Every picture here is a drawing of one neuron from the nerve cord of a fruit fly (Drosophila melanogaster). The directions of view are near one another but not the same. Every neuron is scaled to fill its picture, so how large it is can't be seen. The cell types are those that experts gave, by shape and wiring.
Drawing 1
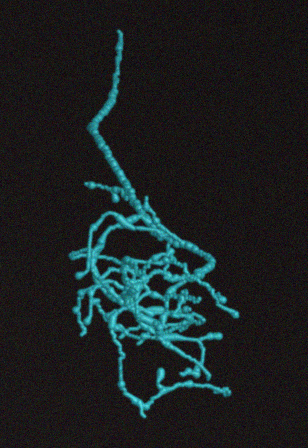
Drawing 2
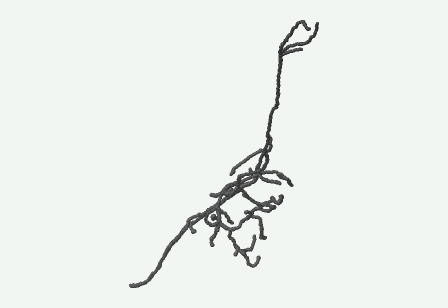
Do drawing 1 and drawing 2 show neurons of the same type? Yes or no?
yes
